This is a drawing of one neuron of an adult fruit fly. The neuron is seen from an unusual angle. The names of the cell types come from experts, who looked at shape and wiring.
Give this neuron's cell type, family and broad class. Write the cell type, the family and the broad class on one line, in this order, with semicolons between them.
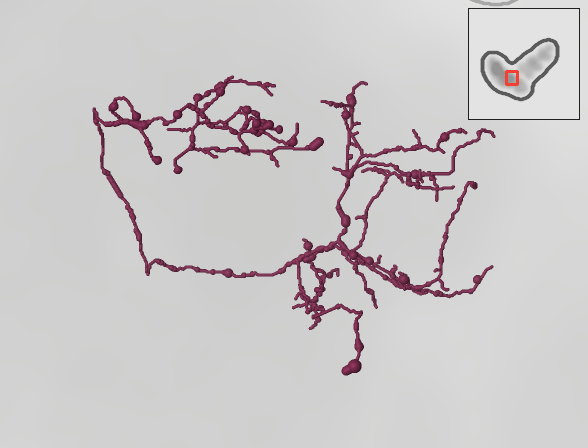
LHAD1a4_b; hemilineage SLPal2; central-brain intrinsic neuron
